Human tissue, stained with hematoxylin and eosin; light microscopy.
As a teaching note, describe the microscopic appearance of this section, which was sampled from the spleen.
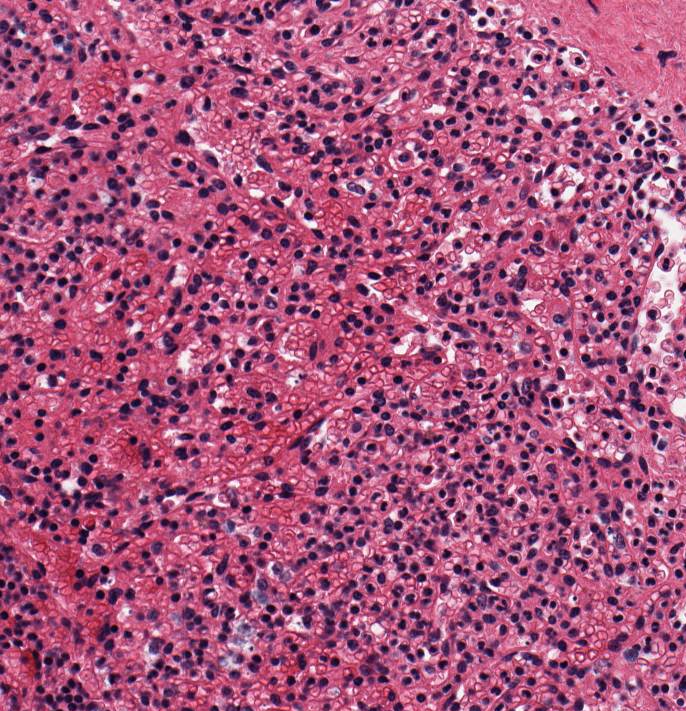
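First, the architecture is a diffuse, densely cellular sheet, with no glands, tubules or follicles anywhere. Second, pale pink fibrous tissue with sparse nuclei occupies the upper right corner. Third, no epithelial lining is present anywhere in the field. Lastly, no fat cells are seen.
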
